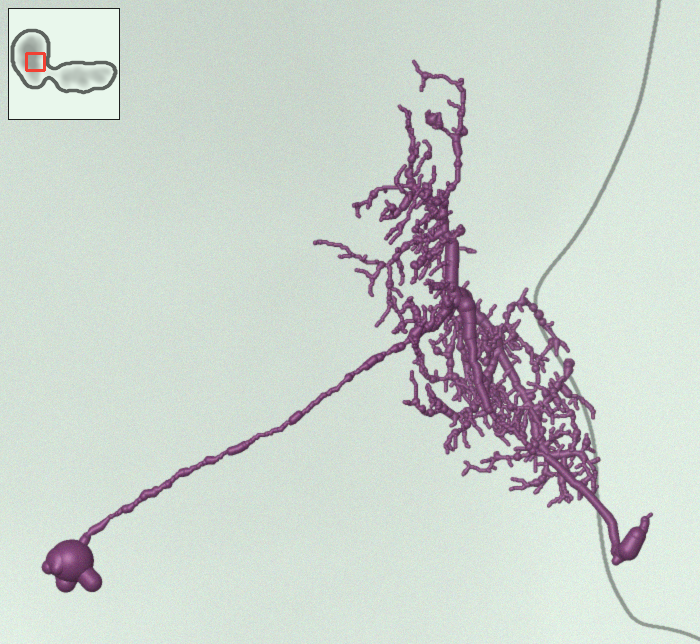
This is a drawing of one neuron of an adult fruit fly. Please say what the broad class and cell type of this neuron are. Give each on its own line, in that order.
motor neuron of the brain
GNG647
